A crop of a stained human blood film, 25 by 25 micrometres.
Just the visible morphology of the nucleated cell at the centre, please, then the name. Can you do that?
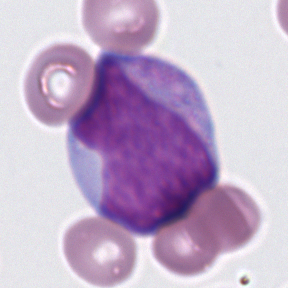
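Oval cell, smooth edge. Notch in left side of nucleus. Palest, clearest blue cytoplasm at lower left. No coarse granules in cytoplasm. Name: atypical promyelocyte.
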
